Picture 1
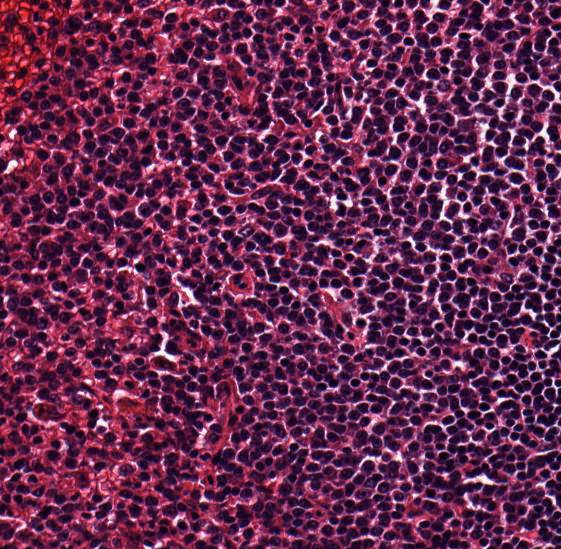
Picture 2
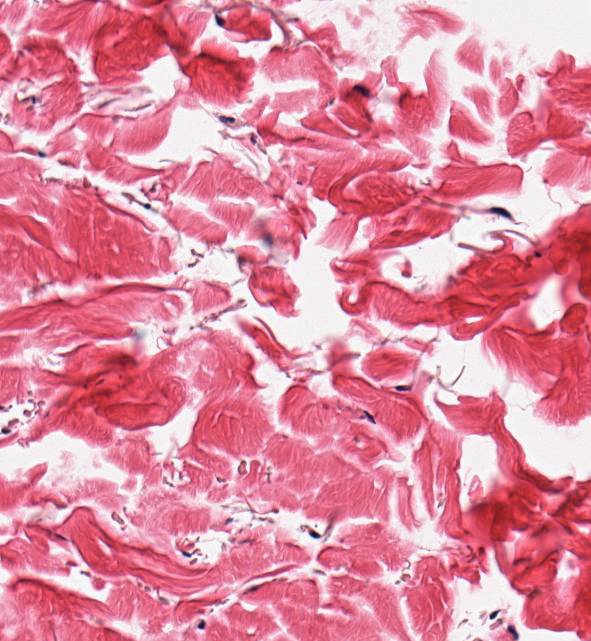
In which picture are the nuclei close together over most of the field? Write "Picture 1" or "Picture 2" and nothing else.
Picture 1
